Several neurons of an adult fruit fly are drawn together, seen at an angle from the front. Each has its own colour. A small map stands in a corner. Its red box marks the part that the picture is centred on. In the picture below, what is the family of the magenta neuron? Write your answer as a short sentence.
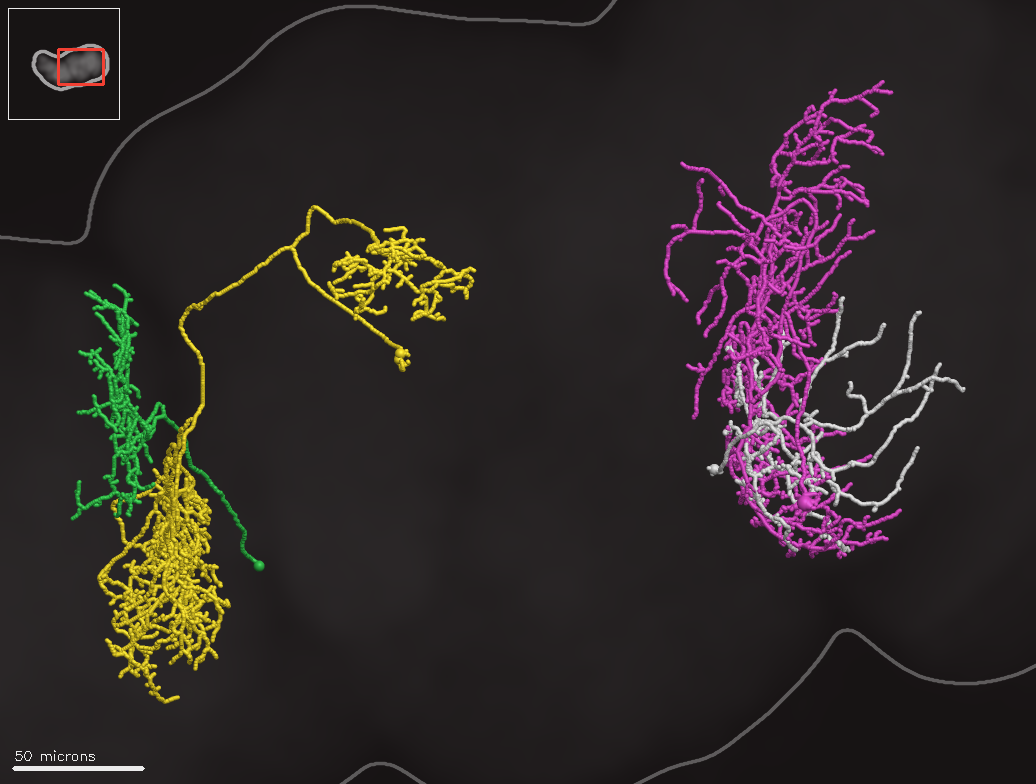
The family is LoVP.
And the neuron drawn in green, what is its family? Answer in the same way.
The family is Li.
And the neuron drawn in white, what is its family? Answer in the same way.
The family is Li.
